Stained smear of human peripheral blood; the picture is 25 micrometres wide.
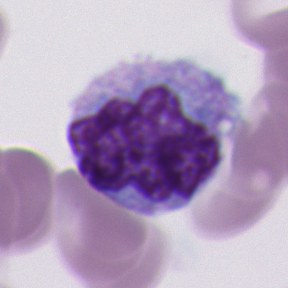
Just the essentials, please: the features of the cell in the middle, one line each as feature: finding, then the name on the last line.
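Shape: roughly round, finely frayed and fuzzy along the upper edge
Nucleus: fills most of the cell, about 13 by 10 micrometres
Cytoplasm: pale greyish blue, wider band above the nucleus than below it
Granules: fine, lilac, scattered through the cytoplasm
Name: monocyte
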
